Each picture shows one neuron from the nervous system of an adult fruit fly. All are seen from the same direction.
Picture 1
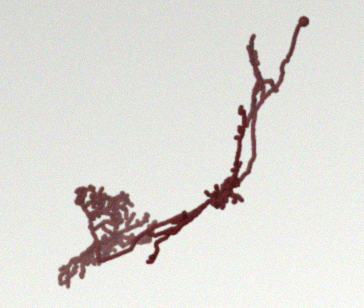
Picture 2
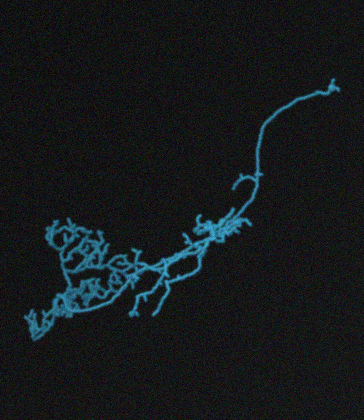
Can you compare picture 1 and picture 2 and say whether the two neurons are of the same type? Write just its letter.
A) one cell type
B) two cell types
A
